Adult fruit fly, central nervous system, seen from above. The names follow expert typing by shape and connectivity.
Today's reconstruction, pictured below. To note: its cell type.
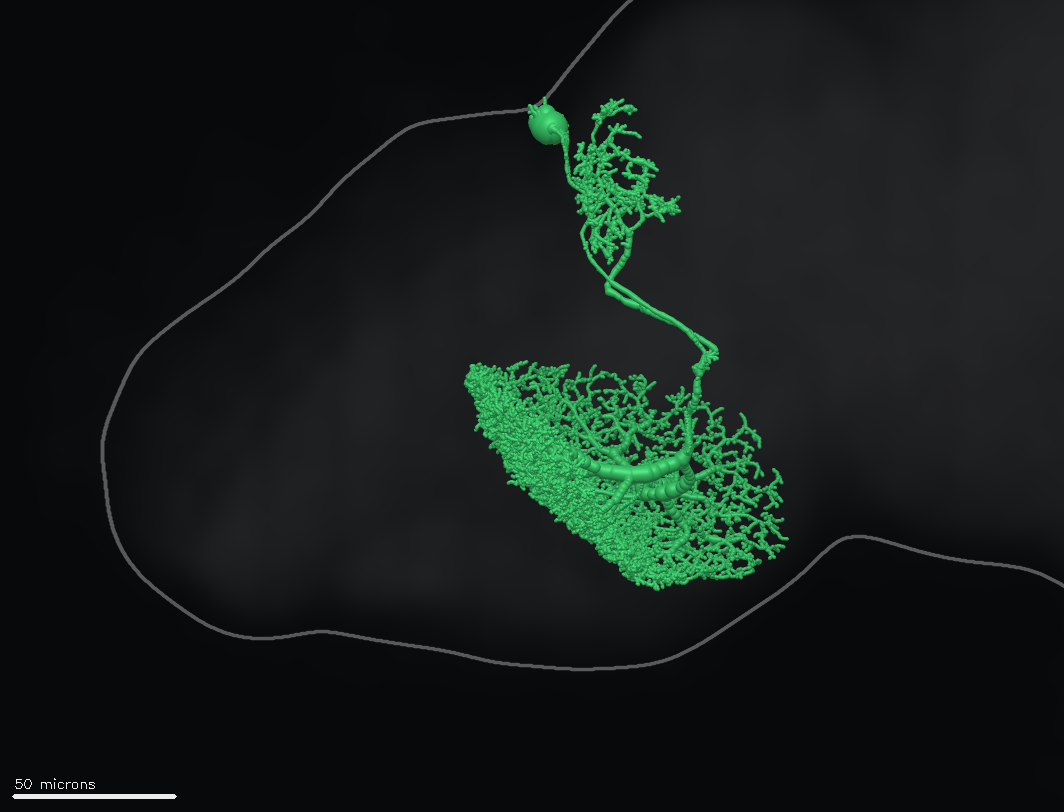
LT1a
